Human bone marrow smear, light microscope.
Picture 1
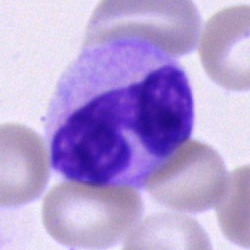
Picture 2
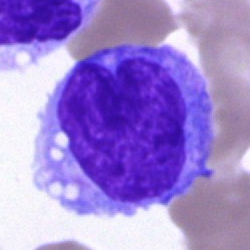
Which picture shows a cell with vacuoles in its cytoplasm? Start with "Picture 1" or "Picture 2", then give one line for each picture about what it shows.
Picture 2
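What picture 1 shows: No vacuoles are seen in the cytoplasm.
What picture 2 shows: Several small round clear vacuoles lie in the cytoplasm at the lower left.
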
